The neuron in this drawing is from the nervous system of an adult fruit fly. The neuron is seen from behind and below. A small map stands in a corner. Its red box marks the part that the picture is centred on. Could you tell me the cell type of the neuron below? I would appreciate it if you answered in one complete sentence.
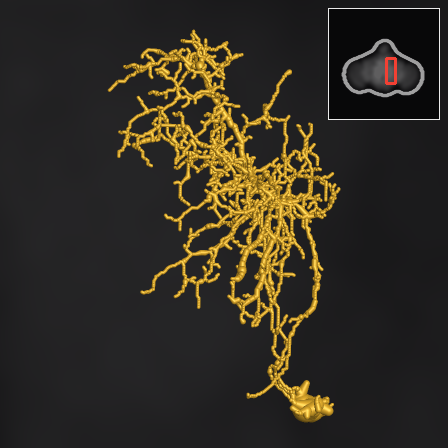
A cell of type Tr extensor MN is what this neuron is.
